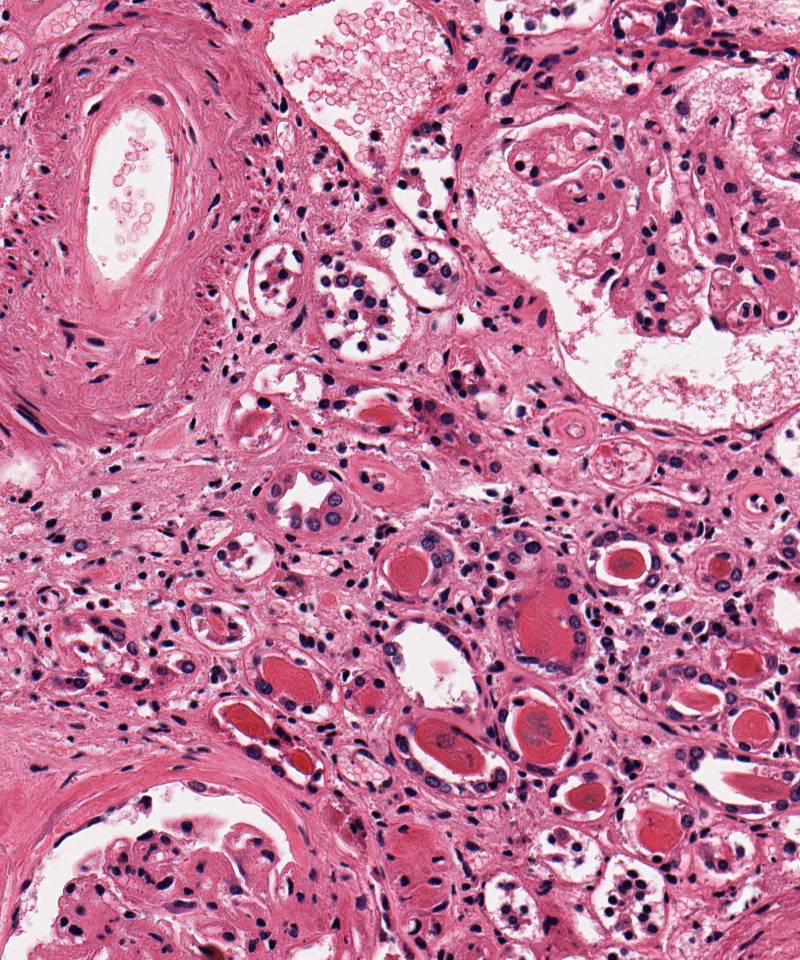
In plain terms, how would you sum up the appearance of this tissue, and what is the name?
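First, large glomerulus, lobulated cellular tuft, upper right. Second, another glomerulus, partly cut, at the lower left edge. Third, many small tubules, centre and lower half, with homogeneous deep-pink casts, lined by one layer of low cuboidal cells with round dark nuclei. This is renal cortex.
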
